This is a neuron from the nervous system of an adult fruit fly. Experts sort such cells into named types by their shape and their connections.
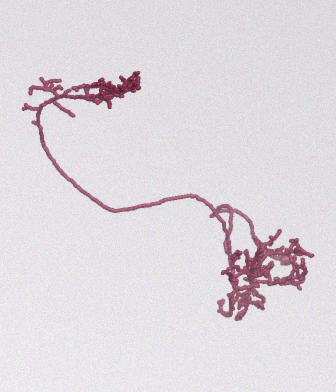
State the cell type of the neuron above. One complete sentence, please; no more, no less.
This neuron represents the cell type ATL005.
